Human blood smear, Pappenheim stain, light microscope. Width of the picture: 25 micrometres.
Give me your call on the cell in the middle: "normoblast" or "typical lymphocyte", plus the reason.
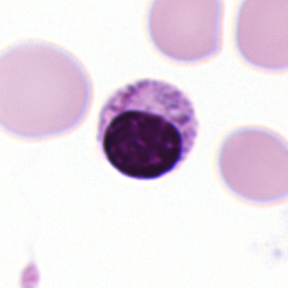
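Normoblast. Cytoplasm pale pinkish-lilac, not sky-blue.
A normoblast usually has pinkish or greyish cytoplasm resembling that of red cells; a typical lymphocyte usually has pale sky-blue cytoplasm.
Chromatin dark purple and dense.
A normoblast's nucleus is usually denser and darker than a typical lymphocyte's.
Nucleus in the lower part of the cell, crescent of cytoplasm above; no vacuoles; cell about 9 micrometres across.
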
